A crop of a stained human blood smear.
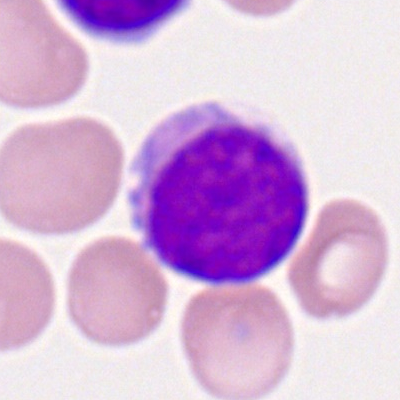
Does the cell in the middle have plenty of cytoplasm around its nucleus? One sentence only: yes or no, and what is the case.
No, in this cell the cytoplasm is scant.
